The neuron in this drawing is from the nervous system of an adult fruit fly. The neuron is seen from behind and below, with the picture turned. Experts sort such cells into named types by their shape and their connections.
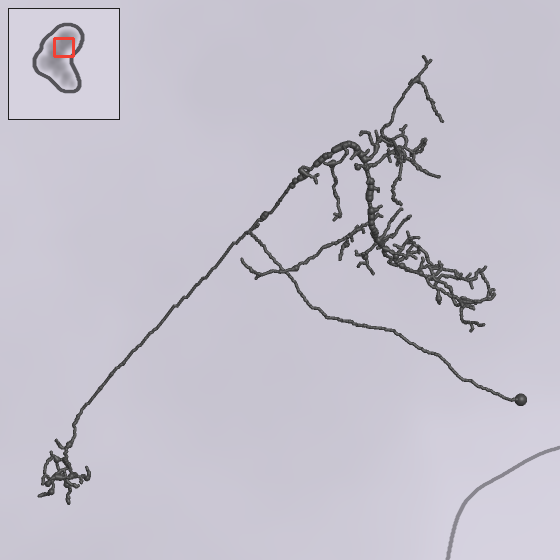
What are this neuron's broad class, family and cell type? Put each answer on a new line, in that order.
central-brain intrinsic neuron
hemilineage VLPp2
CB1649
